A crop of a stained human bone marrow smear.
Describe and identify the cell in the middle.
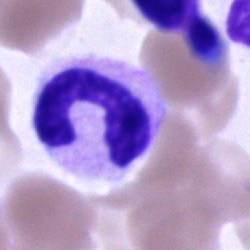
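Look first at the edge: the outline is round and smooth. Inside, the nucleus is a curved band bent into a horseshoe that opens toward the bottom, with no thin threads pinching it into separate lobes. No nucleoli are visible. That is a band neutrophil.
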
